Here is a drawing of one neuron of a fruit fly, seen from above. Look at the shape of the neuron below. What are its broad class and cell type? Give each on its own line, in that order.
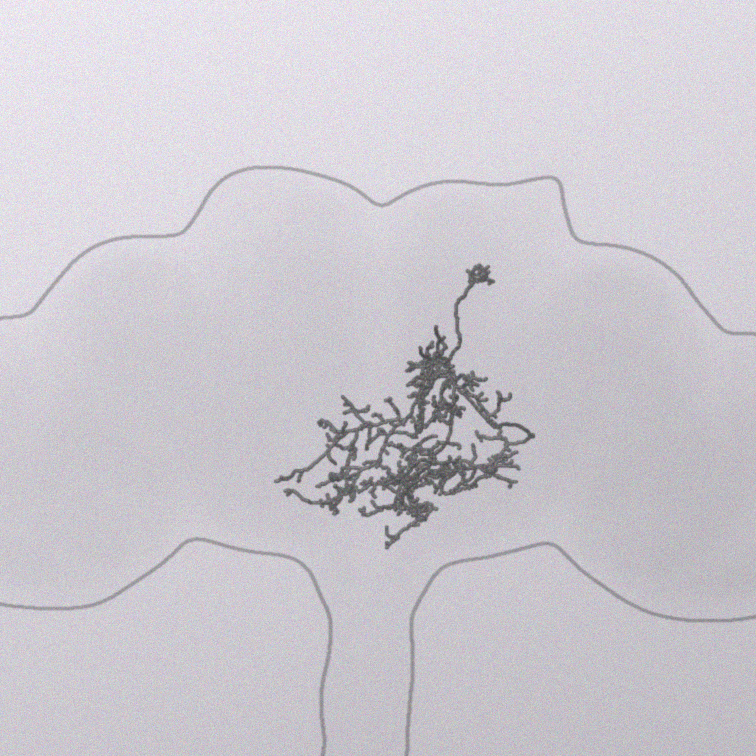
central-brain intrinsic neuron
GNG127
